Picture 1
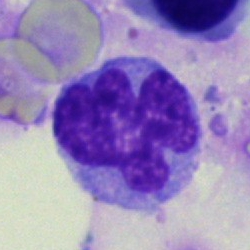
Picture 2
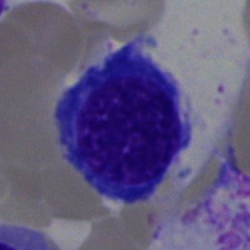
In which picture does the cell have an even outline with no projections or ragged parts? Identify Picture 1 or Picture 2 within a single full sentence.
In picture 1, the cell has a smooth edge rather than a rough one.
